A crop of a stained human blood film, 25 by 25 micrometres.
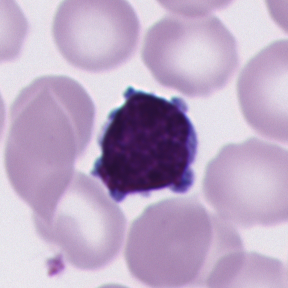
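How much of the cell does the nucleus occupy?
Almost all of it, leaving only a very scant rim of cytoplasm.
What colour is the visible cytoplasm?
Pale greyish blue.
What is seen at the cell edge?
Small knob-like bits of pale cytoplasm bulge out at several points.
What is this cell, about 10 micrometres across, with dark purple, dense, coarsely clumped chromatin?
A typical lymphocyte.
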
